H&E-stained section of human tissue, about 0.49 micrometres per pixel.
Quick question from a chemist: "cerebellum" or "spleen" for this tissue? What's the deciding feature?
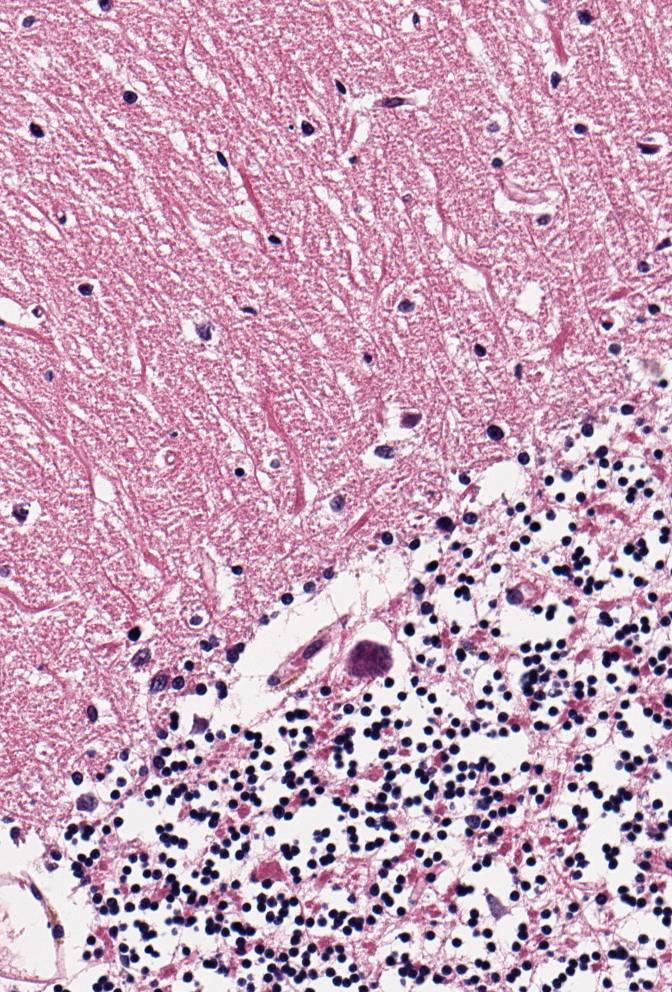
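It's cerebellum. A diagonal boundary separates a densely nucleated layer at lower right, crowded with small, round, very dark nuclei, from a pale pink layer at upper left.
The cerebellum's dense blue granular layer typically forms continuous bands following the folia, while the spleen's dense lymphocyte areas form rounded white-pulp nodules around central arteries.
The upper left layer is finely fibrillar neuropil.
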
